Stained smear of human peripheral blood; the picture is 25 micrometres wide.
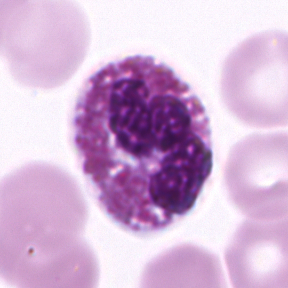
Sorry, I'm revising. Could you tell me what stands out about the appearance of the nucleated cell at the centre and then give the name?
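Cell about 15 by 12 micrometres. Nucleus set toward the right side; chromatin dark purple, coarsely clumped. Cytoplasm filled with coarse reddish-pink granules, nuclear outline still clear through them. Eosinophil.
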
